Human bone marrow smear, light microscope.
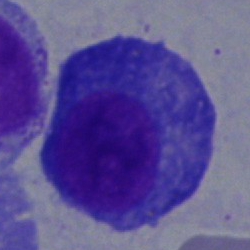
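Plasma cell at the centre of a stained bone marrow smear. Its outline is roughly round, with a slightly irregular, bumpy border. The cytoplasm is plentiful, forming a wide band above and to the right of the nucleus. That cytoplasm is deep blue, and no distinct granules are seen in it.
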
